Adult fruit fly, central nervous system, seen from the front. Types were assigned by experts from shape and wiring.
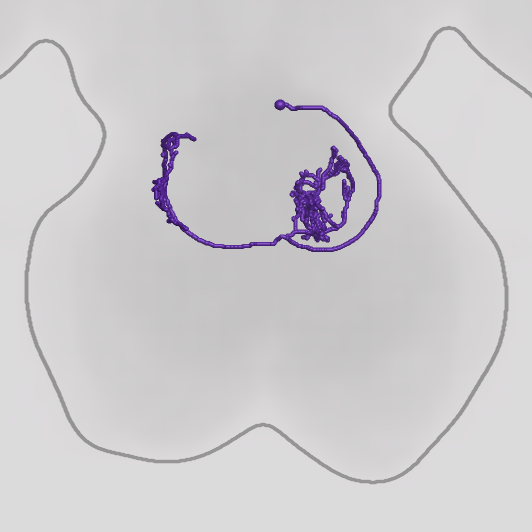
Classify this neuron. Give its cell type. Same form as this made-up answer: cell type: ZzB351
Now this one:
cell type: IN19B081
